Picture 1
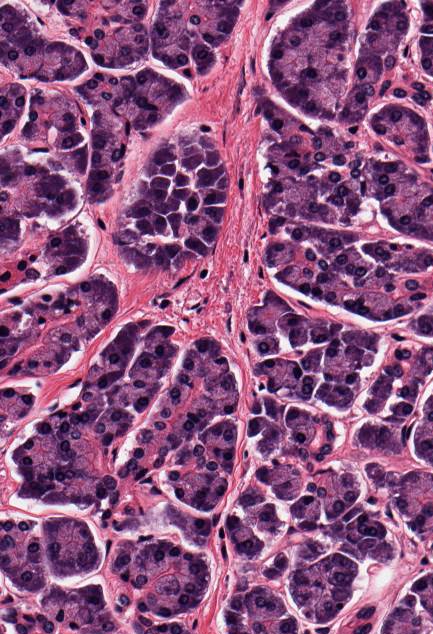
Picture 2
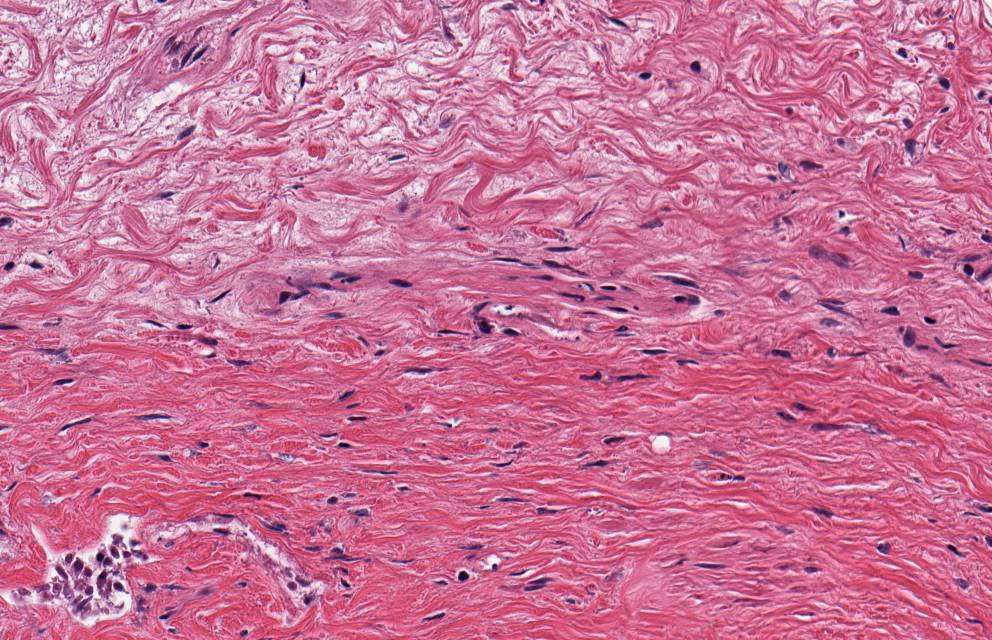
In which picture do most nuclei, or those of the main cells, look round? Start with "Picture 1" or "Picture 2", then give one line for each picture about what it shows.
Picture 1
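In picture 1: The nuclei are small, round, dark and fairly uniform, one per cell.
In picture 2: The scattered nuclei are mostly slender, dark and spindle-shaped, lying along the fibres.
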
